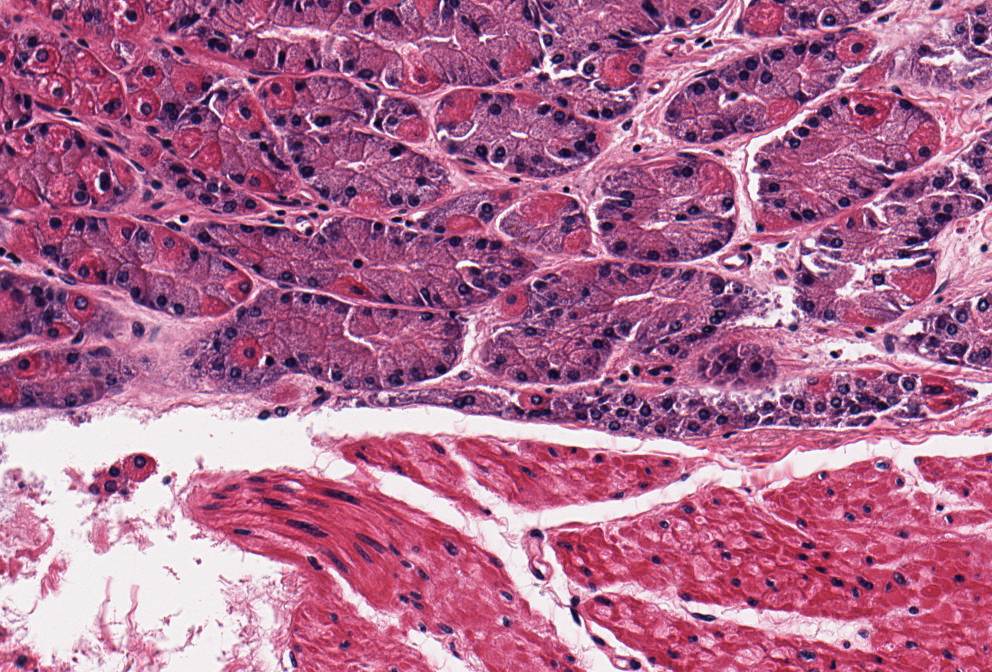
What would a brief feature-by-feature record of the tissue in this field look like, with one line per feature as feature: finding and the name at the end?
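Upper two-thirds: packed epithelial cell clusters
Partitions: thin strands of pale pink connective tissue between clusters
Scattered among purple cells: larger cells, bright pink cytoplasm, single central round nucleus
Lower third: eosinophilic muscle bundles
Lower left: bundle running lengthwise, long nuclei
Lower right: bundles cut more across, rounder nuclei
Name: stomach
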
